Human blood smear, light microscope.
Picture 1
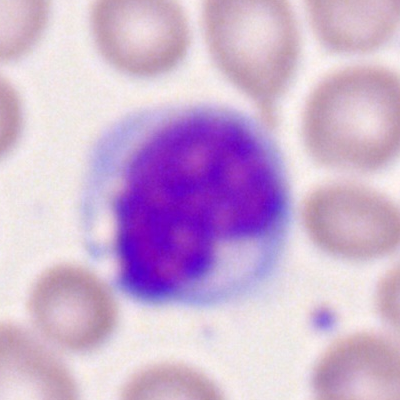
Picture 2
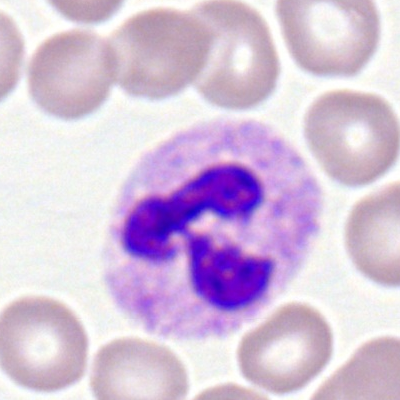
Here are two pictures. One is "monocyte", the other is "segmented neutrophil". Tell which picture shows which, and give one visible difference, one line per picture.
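Picture 1 shows a monocyte: No distinct granules are seen in the cytoplasm.
Picture 2 shows a segmented neutrophil: The cytoplasm contains fine, small lilac granules spread evenly throughout.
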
